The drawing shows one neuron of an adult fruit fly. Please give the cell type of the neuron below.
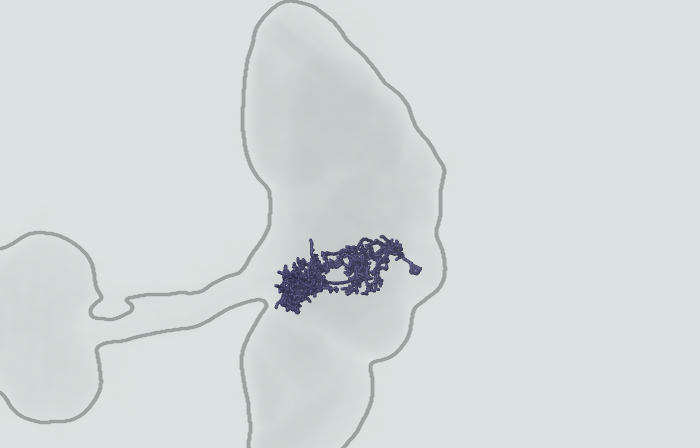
PS013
